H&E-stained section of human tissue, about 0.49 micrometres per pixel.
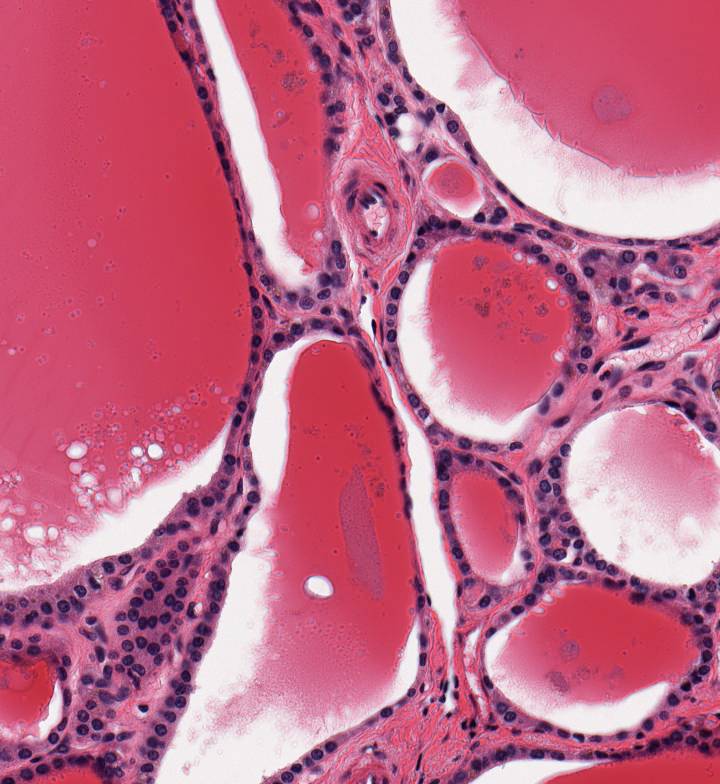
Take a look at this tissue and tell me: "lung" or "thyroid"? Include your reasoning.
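Thyroid. Closely packed rounded to oval follicles of varied size fill the field; the largest lie upper left and upper right. Each is lined by a single layer of flattened to low cuboidal epithelial cells. Lining nuclei small, round, dark, evenly spaced, not overlapping. Thin strands of pink fibrous stroma between the follicles.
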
